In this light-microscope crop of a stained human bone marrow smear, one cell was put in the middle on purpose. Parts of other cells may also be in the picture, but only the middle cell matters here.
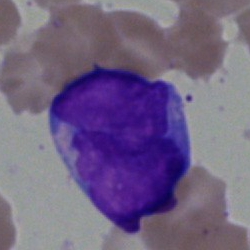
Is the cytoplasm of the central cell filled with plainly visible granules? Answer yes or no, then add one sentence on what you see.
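No. No granules are seen in the cytoplasm.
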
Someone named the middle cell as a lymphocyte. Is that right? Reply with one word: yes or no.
no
